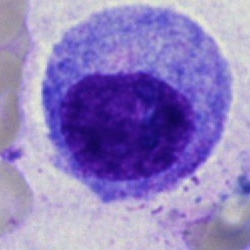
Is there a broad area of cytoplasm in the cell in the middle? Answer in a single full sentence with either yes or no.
Yes, the nucleus is surrounded by plentiful cytoplasm.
